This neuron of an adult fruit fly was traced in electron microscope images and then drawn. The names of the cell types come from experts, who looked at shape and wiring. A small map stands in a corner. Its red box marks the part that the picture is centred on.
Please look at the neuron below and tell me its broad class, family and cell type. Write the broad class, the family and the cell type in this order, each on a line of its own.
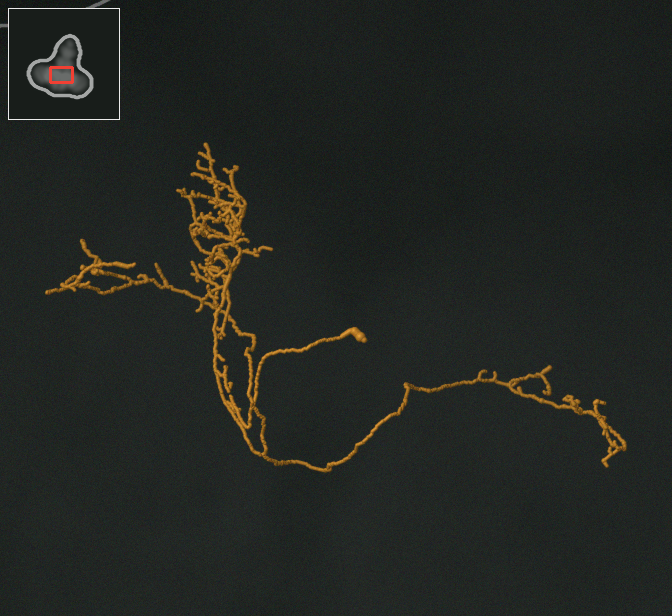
central-brain intrinsic neuron
hemilineage SMPad3
SMP135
